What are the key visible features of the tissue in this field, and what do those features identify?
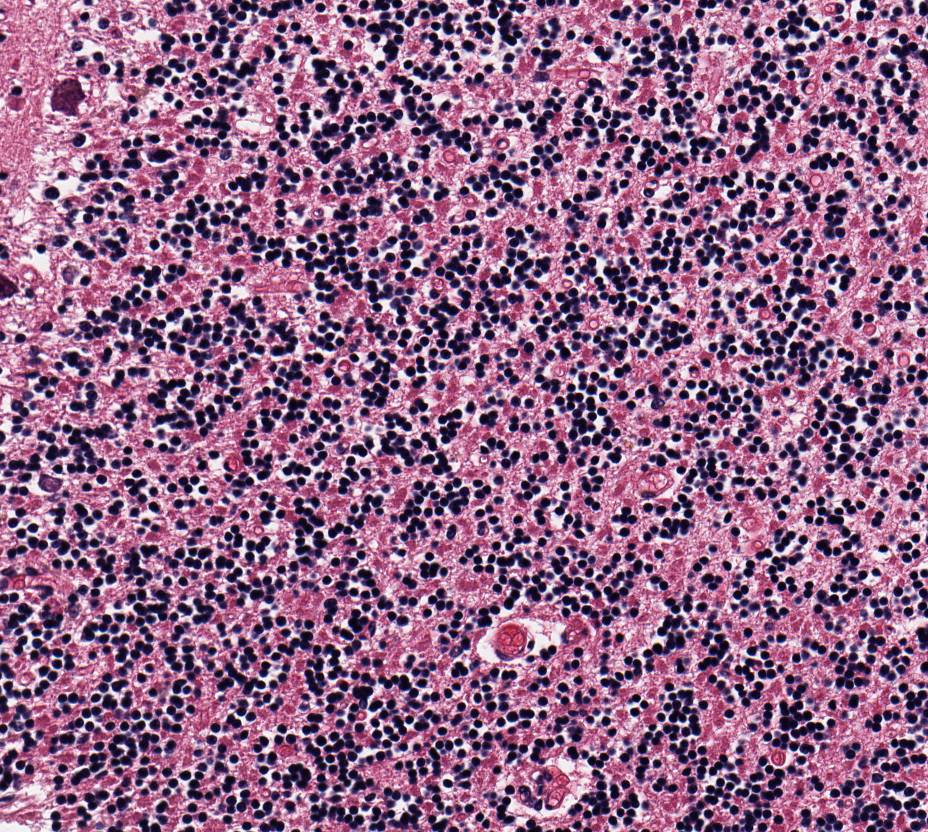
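Look across almost the whole field: small dark nuclei are packed densely and fairly evenly. Most are small, round, uniform and intensely dark, with scarcely any visible cytoplasm. Between them, irregular pink fibrillary patches with few nuclei are scattered throughout. Near the top left edge sits a single large, darkly stained cell body. This is cerebellum.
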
